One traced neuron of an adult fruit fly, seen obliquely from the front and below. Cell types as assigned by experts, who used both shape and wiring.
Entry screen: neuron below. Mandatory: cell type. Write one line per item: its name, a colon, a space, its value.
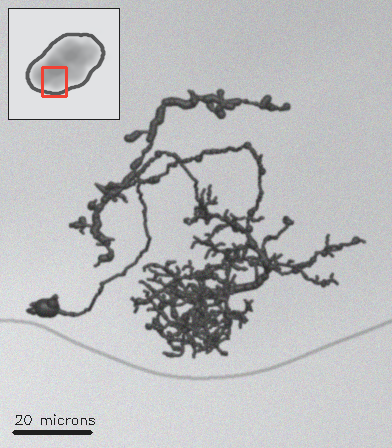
cell type: IN14A015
